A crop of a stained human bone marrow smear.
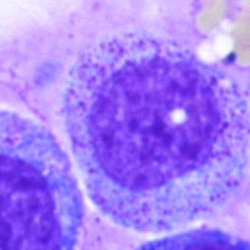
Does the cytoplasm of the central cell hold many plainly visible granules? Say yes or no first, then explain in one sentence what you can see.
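Yes. Many fine purple granules are scattered through the cytoplasm.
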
